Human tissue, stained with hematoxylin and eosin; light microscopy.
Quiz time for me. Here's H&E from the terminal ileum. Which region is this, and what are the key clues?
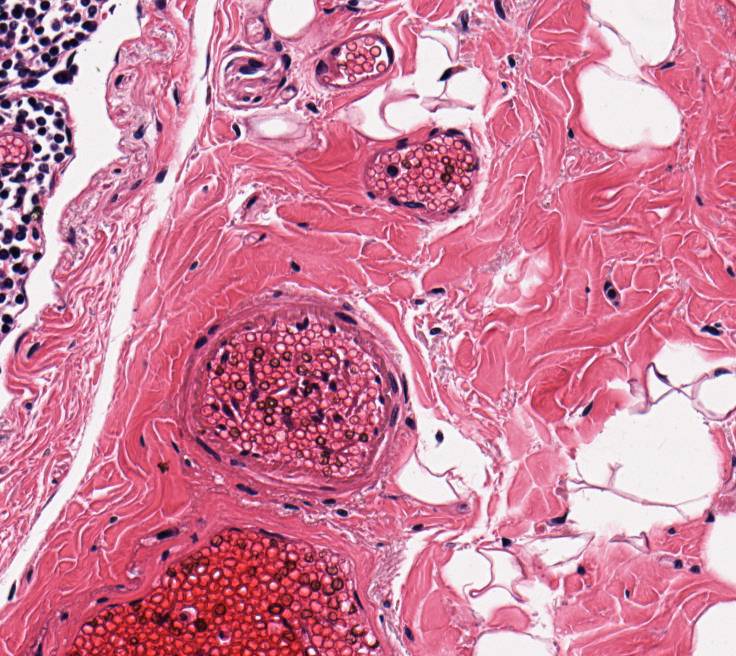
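You're looking at dense connective tissue. See how the elongated dark nuclei lie scattered between the collagen bundles.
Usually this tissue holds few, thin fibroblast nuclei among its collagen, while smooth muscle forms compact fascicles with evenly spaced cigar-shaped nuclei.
Along the right side are empty white adipocyte spaces, and in the upper left corner small, round, darkly stained nuclei are densely packed. There's no epithelium anywhere.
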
